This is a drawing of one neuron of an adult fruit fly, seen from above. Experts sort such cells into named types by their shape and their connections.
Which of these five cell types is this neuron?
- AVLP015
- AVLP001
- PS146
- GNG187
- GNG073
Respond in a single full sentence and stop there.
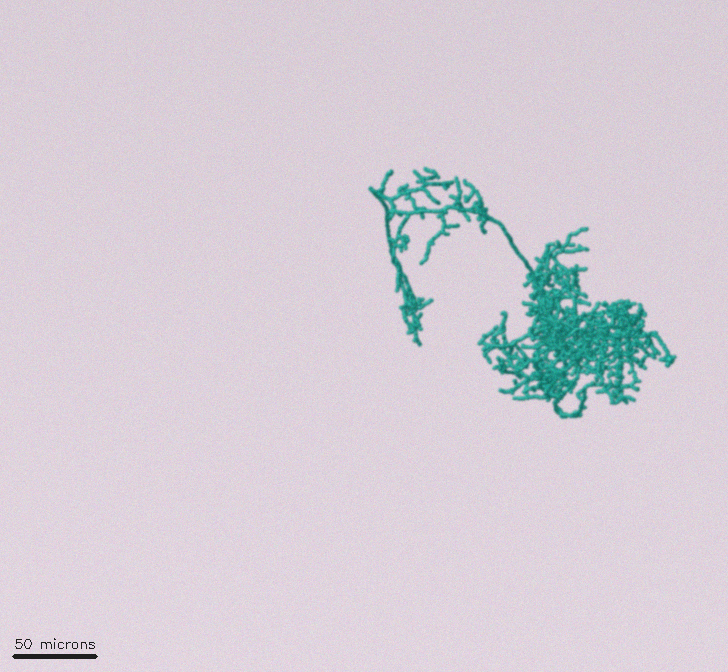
Included in the cell type AVLP015 is this neuron.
